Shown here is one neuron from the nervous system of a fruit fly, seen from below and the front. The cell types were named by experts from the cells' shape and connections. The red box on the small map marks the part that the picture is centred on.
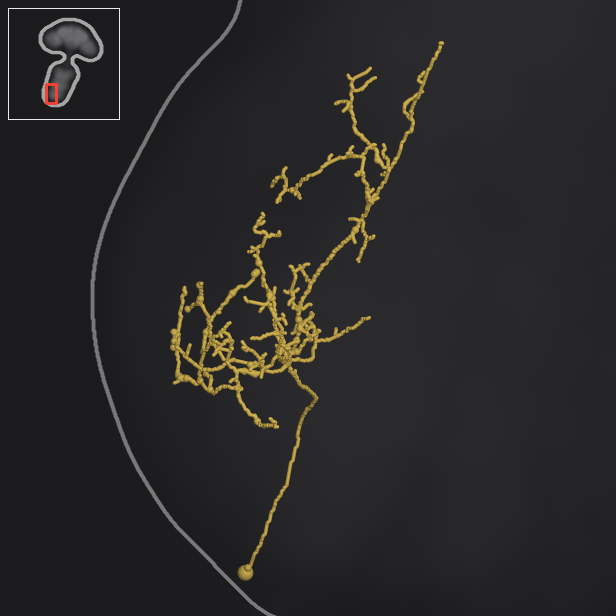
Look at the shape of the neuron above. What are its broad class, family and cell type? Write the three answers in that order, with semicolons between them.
nerve-cord intrinsic neuron; hemilineage 20A.22A; IN20A.22A073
